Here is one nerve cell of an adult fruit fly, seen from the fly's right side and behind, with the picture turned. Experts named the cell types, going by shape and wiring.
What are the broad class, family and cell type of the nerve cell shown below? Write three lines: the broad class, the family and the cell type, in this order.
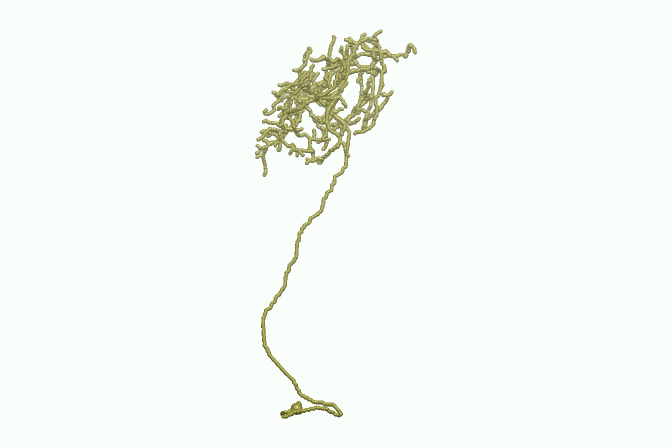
central-brain intrinsic neuron
hemilineage VLPl4_anterior
AVLP422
